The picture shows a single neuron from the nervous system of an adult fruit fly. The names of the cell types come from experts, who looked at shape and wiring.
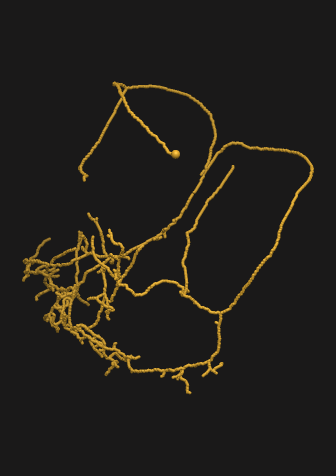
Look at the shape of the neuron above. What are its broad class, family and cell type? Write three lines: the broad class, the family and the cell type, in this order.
nerve-cord intrinsic neuron
hemilineage 19B
IN19B075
